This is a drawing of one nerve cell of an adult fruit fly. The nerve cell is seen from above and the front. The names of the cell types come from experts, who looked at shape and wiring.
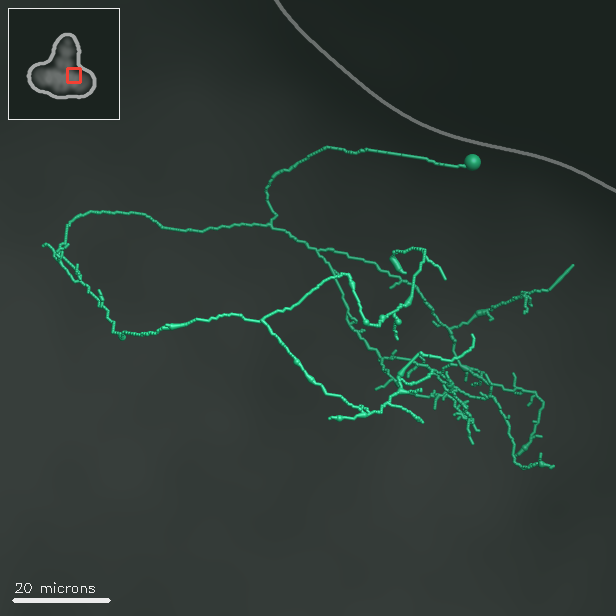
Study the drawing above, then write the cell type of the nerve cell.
LHPV5b2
